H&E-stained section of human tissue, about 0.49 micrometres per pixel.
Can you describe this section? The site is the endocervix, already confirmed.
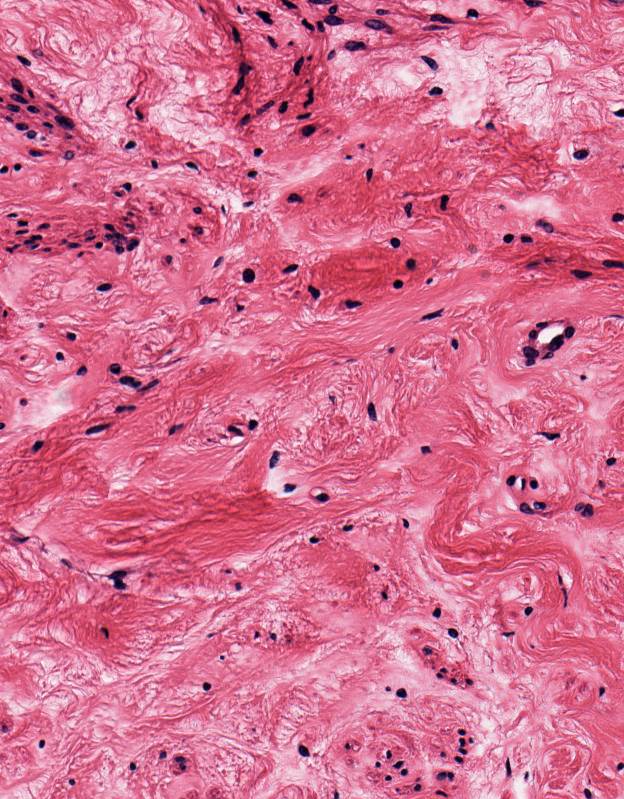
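Collagenous stroma fills the whole field, with no epithelium. Eosinophilic collagen bundles are wavy and run in many directions, forming swirls rather than parallel bands. Cells are few and widely scattered, with small, dark, oval to spindle-shaped nuclei. Nuclei crowd somewhat more at upper left.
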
